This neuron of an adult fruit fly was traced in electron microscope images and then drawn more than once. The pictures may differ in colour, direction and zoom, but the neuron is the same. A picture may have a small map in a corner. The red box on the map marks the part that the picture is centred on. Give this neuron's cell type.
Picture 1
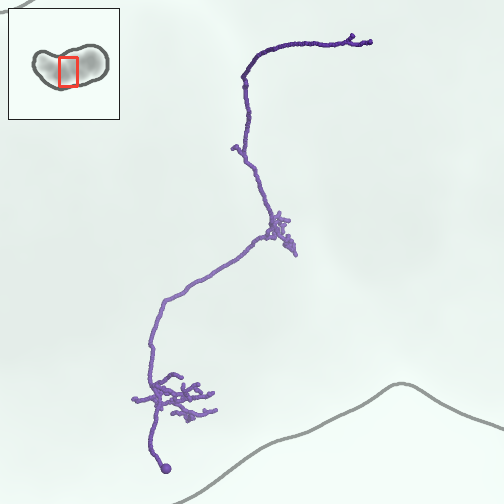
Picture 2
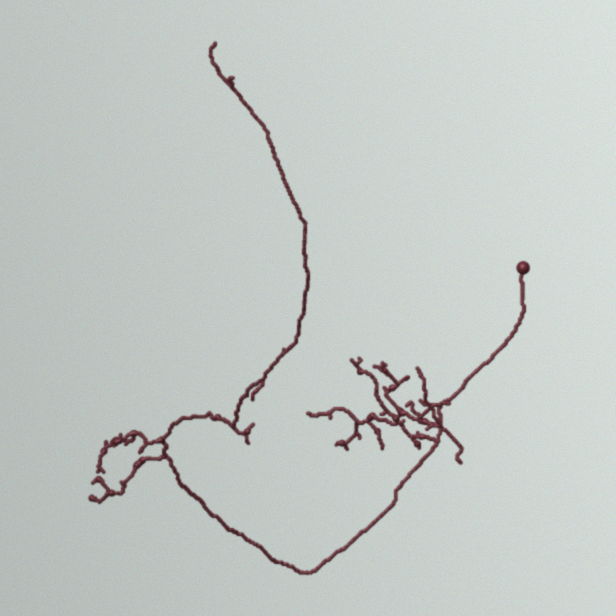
MeTu4f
